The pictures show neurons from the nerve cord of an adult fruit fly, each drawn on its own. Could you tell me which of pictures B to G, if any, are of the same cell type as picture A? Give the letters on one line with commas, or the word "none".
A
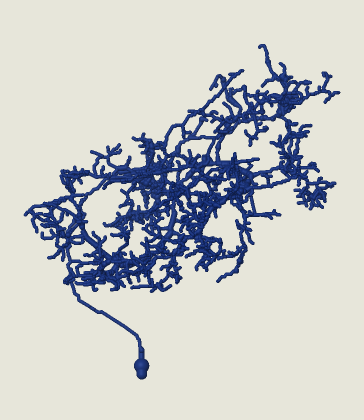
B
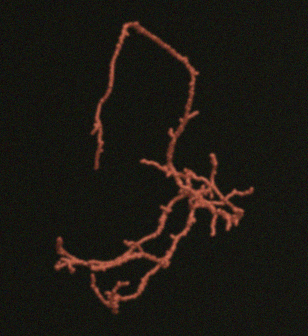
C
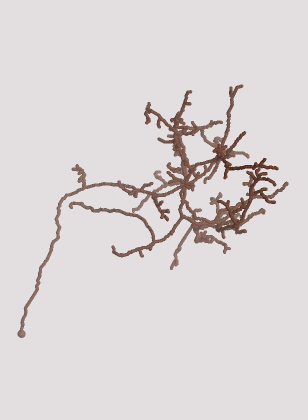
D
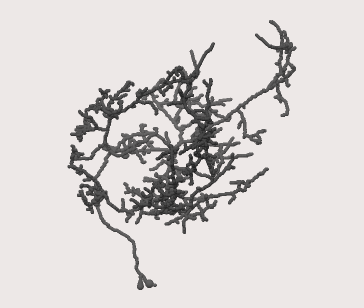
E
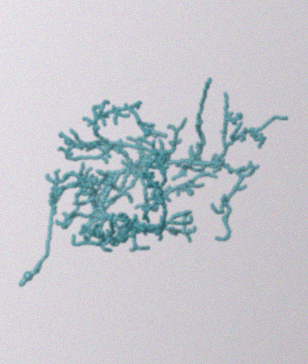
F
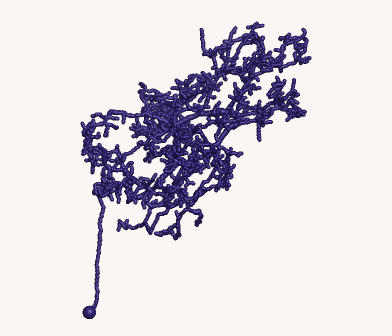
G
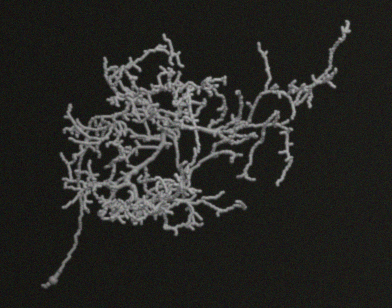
F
